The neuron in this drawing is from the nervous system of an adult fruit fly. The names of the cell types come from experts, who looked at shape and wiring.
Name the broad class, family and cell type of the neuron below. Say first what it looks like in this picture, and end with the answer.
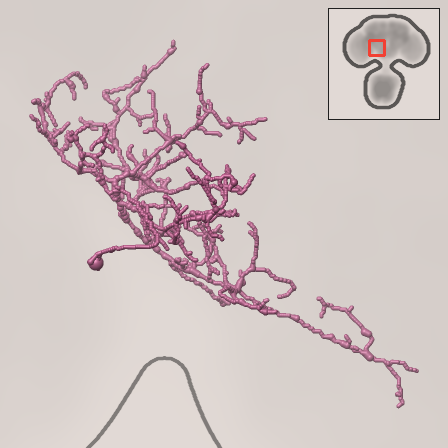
The cell body is on the left of the picture. The picture shows dozens of branch ends. It is a central-brain intrinsic neuron. The family is hemilineage WEDa1. Its cell type is CB3024.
